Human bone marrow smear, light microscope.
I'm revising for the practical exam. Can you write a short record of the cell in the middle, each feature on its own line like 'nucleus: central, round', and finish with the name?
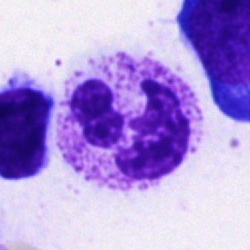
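Lobes: the nucleus is divided into several
Right lobe: curved, its hollow facing left
Chromatin: dense and clumped
Cytoplasm: pale pinkish-lilac
Name: segmented neutrophil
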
